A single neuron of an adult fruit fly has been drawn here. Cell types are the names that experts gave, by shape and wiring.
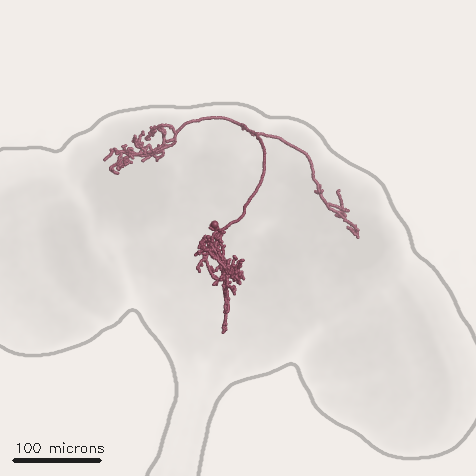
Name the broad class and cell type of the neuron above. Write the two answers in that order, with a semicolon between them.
central-brain intrinsic neuron; GNG485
